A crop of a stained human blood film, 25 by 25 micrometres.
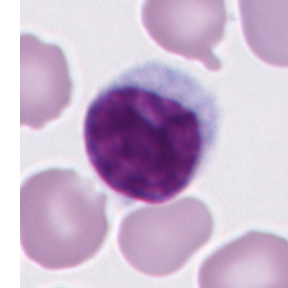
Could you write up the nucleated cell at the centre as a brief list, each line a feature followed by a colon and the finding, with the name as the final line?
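Cytoplasm: a narrow rim, widest, I think, at upper right
Nucleoli: none that I can make out
Nuclear outline: a short pale crease running in near the top
Top edge of cytoplasm: hazy rather than sharp
Name: hairy cell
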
